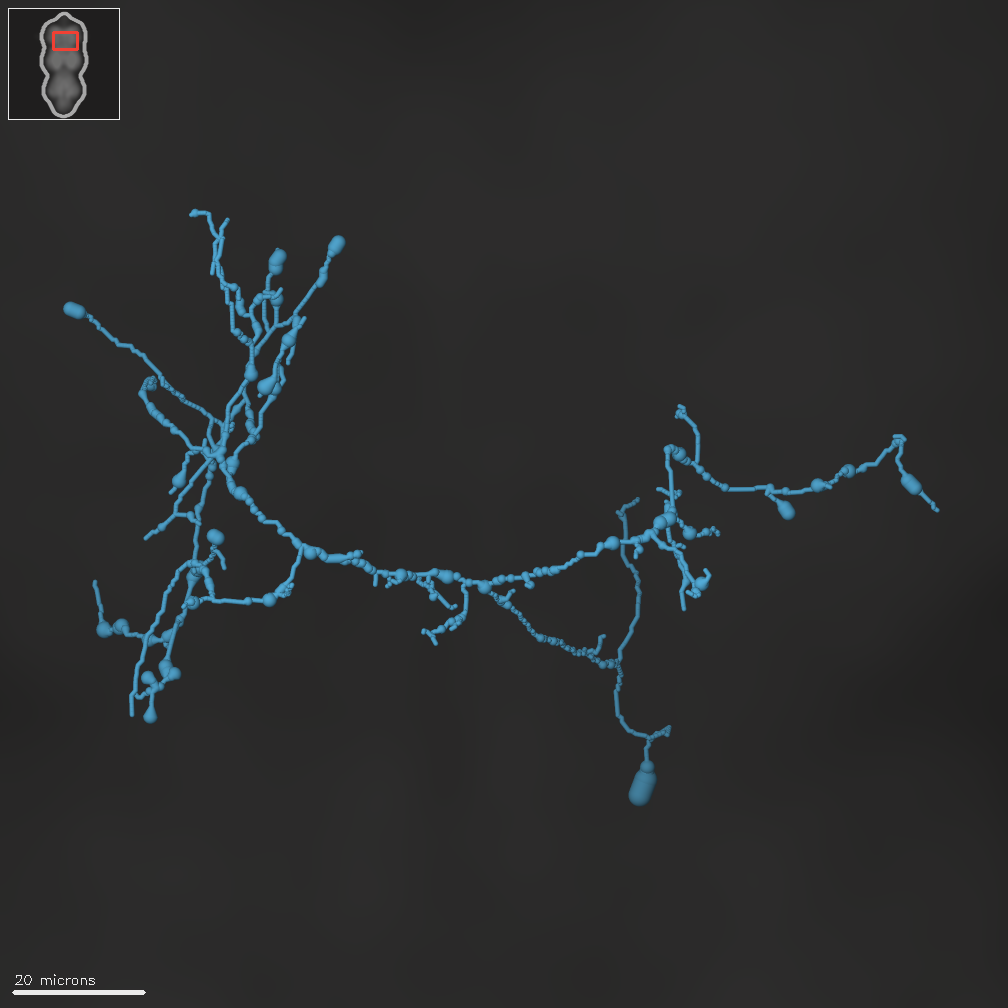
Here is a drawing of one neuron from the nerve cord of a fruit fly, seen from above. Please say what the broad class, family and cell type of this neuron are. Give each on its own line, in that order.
nerve-cord intrinsic neuron
hemilineage 12B
IN12B081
